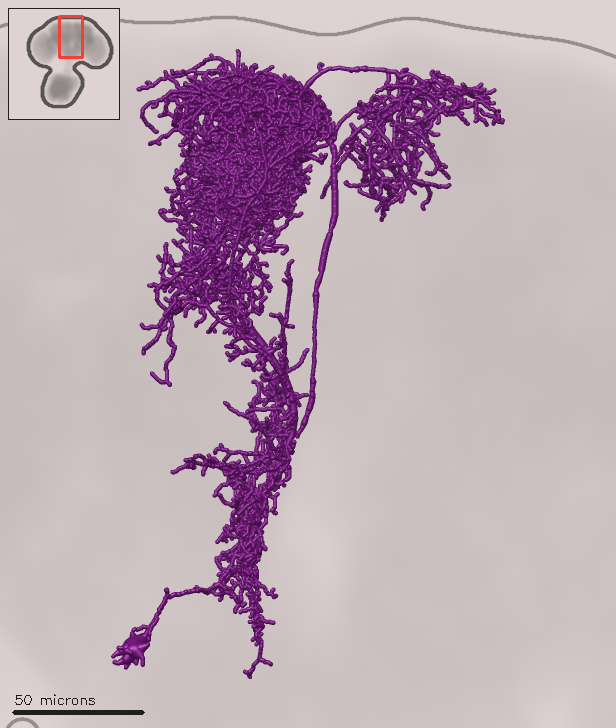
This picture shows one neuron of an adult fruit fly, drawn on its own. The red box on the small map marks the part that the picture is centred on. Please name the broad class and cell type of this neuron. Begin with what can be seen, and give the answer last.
From top to bottom in the picture it spans about 250 microns. More than a hundred branch ends can be seen. It is a central-brain intrinsic neuron. It is of cell type oviIN.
